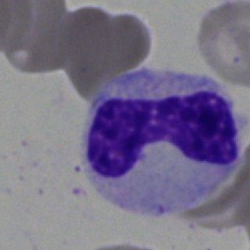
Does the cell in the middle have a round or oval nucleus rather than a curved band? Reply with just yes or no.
No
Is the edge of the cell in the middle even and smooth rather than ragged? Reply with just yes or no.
Yes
